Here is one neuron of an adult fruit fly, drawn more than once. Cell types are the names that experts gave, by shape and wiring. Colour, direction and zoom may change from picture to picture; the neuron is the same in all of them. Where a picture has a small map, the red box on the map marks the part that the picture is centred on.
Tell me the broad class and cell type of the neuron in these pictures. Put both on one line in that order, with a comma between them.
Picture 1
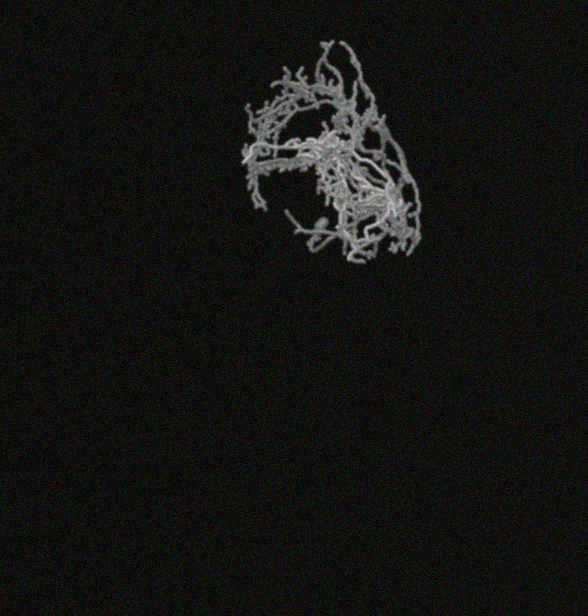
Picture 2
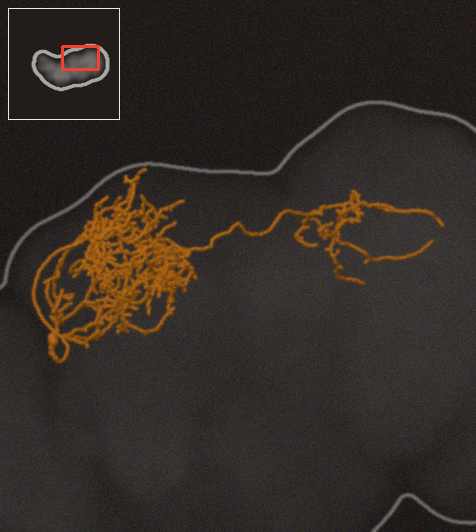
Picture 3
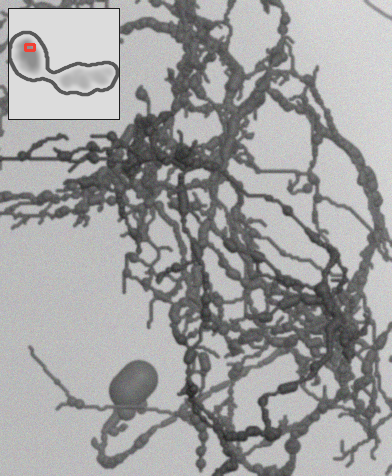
central-brain intrinsic neuron, CL135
